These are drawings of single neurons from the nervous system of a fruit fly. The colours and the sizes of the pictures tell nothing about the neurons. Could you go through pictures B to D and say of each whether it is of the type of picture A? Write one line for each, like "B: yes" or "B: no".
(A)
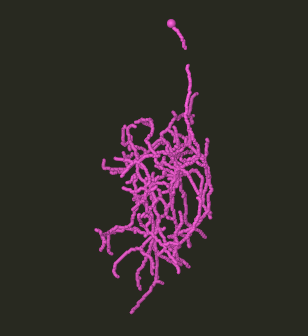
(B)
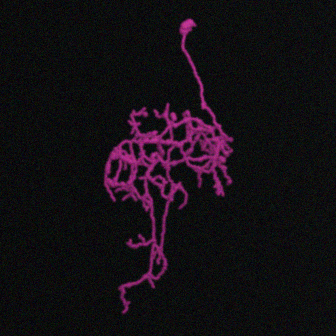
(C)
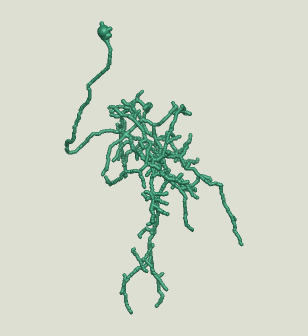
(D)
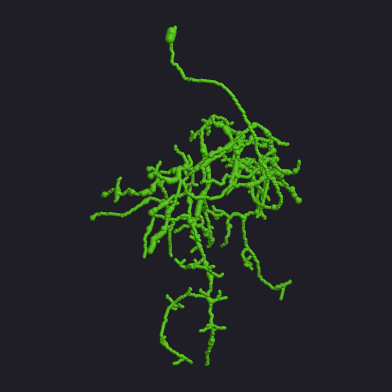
B: no
C: no
D: no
